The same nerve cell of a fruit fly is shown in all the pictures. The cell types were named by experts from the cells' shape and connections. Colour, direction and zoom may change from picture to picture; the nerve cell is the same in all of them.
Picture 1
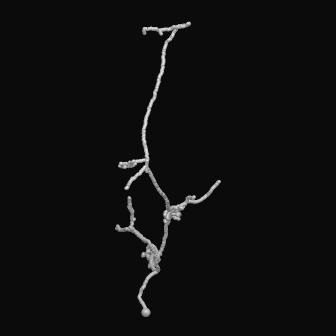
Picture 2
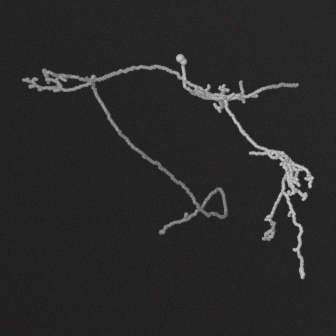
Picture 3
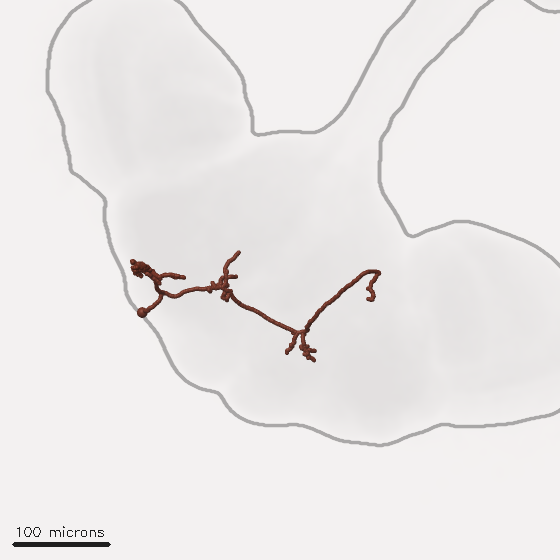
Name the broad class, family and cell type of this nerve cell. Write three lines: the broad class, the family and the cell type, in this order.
central-brain intrinsic neuron
hemilineage AOTUv3_ventral
AOTU039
